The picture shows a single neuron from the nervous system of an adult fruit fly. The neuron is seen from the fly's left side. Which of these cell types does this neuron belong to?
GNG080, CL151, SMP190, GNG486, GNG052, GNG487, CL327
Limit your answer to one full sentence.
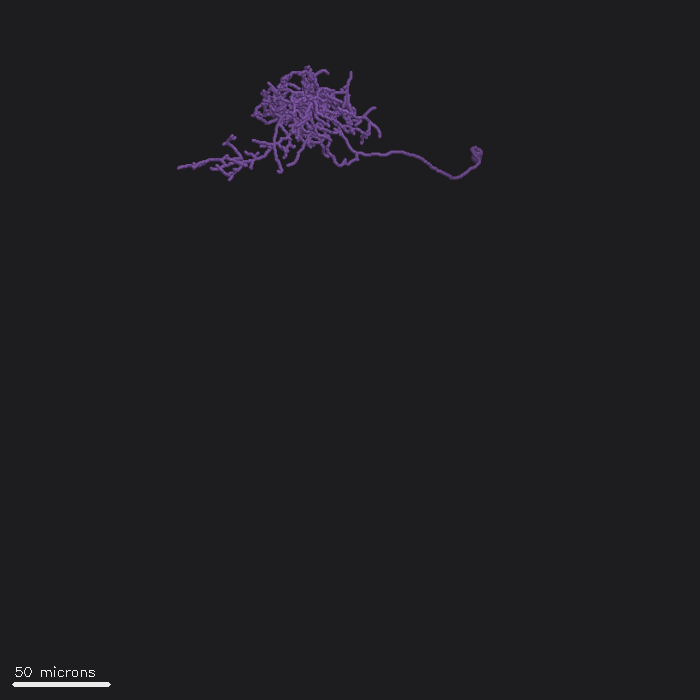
This neuron is an instance of the cell type SMP190.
